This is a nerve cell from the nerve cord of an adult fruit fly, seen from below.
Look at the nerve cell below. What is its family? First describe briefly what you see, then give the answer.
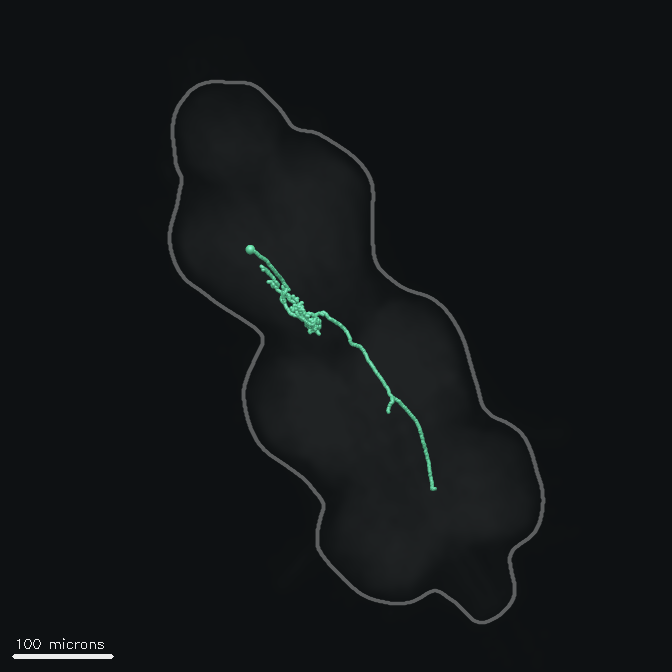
From top to bottom in the picture it spans about 250 microns. As drawn here it is taller than it is wide. This is a nerve-cord intrinsic neuron. Its family is hemilineage 10B.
